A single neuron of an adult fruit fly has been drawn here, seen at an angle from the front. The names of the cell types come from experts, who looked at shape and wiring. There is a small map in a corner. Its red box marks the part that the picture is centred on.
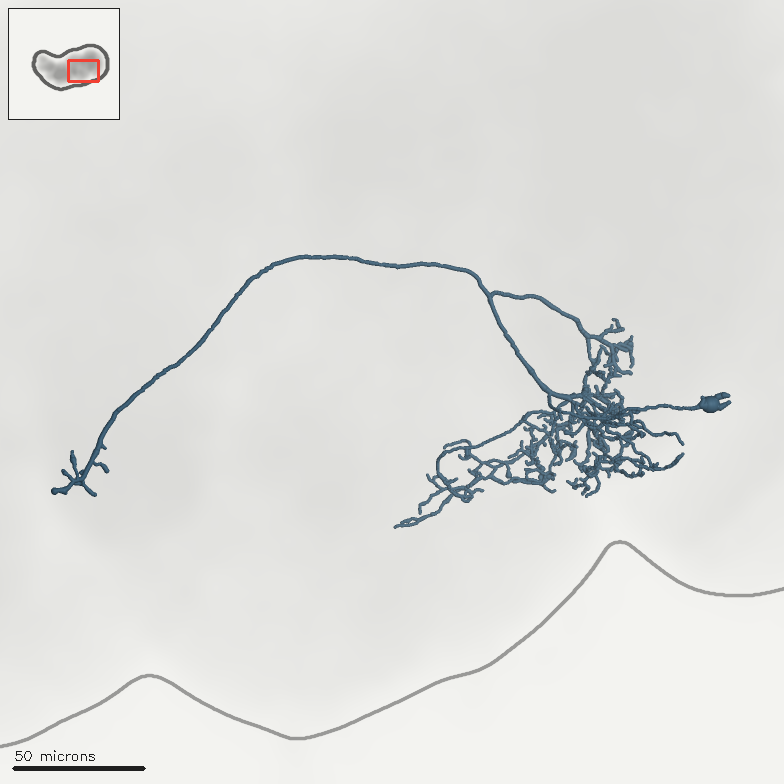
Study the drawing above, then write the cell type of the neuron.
CB1542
